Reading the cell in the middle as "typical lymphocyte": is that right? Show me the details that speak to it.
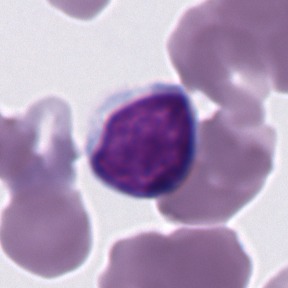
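The nucleus fills most of the cell; the cytoplasm is a thin, granule-free, pale blue rim; the outline is rounded and smooth, without projections.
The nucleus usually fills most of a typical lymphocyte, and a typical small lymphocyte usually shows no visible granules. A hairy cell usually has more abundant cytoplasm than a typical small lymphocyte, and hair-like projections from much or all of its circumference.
The nucleus and granule-free cytoplasm suit typical lymphocyte; the thin rim and smooth outline count against hairy cell. Typical lymphocyte fits.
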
